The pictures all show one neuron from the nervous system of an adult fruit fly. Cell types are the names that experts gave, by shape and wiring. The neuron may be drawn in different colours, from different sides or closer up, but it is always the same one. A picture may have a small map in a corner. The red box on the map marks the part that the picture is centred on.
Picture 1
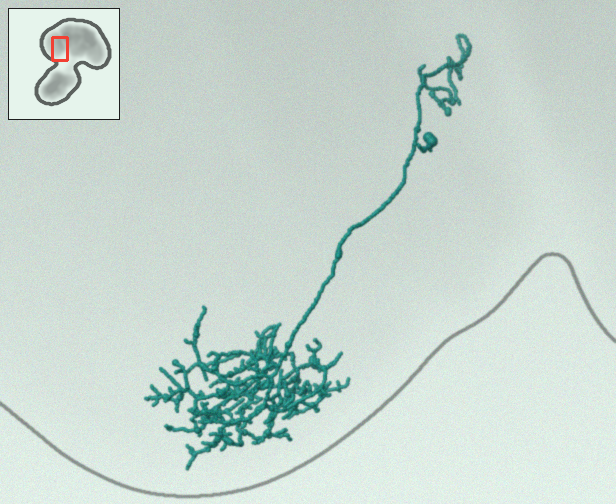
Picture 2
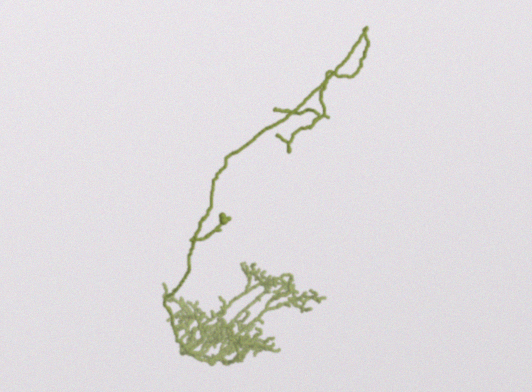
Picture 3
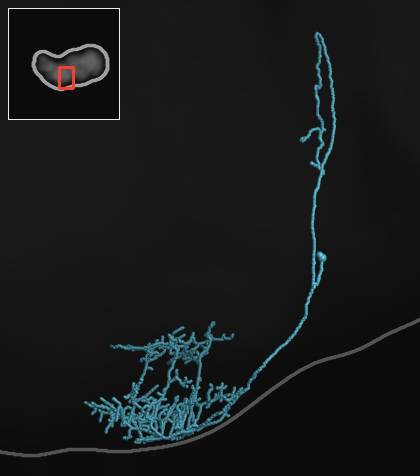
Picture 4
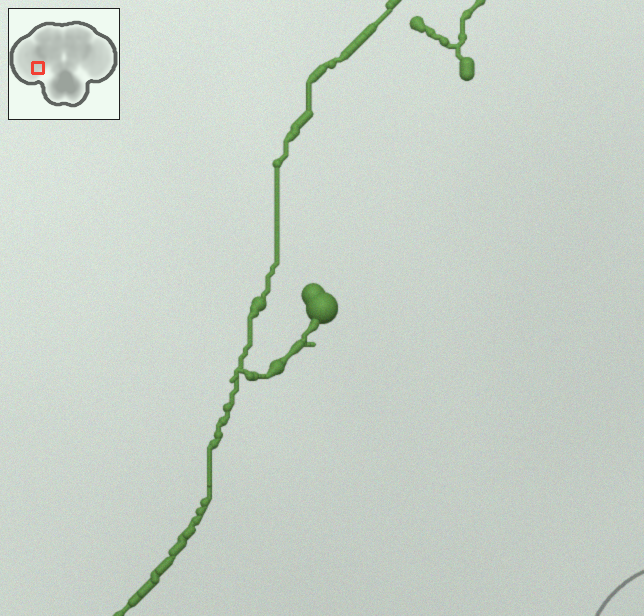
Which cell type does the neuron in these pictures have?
MeLo1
